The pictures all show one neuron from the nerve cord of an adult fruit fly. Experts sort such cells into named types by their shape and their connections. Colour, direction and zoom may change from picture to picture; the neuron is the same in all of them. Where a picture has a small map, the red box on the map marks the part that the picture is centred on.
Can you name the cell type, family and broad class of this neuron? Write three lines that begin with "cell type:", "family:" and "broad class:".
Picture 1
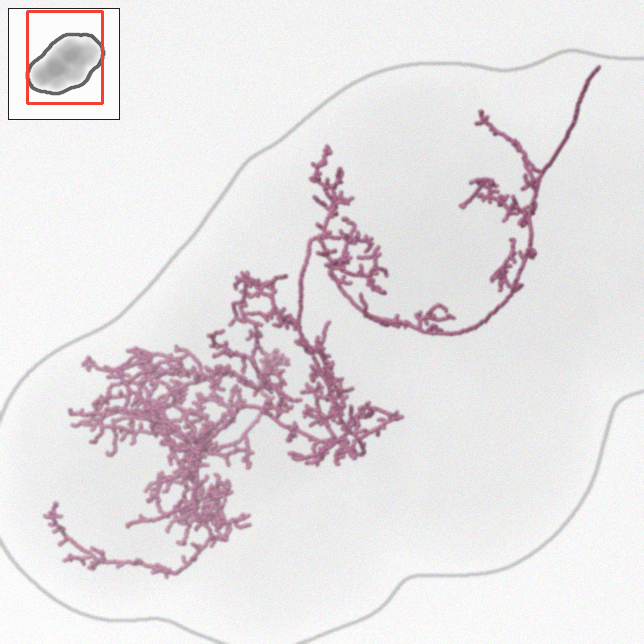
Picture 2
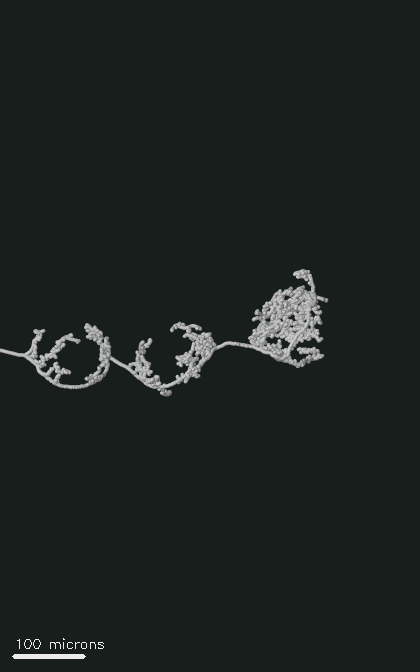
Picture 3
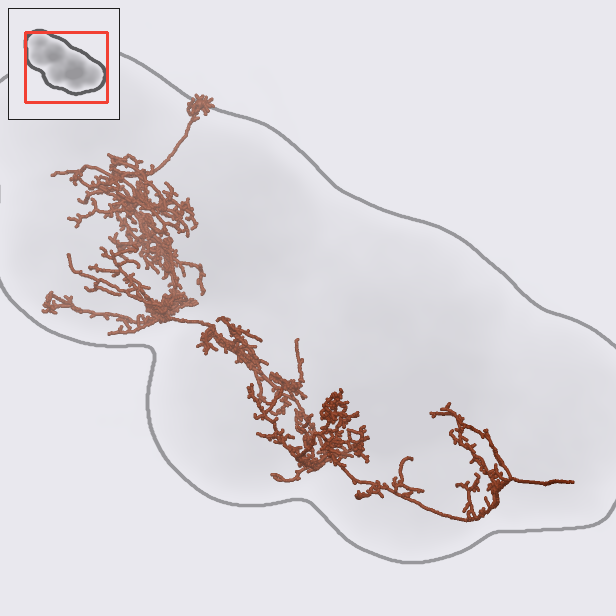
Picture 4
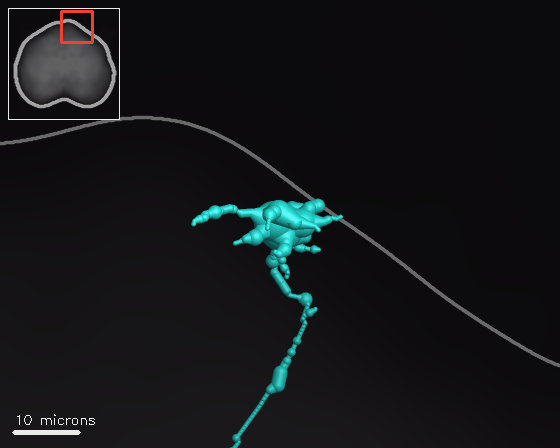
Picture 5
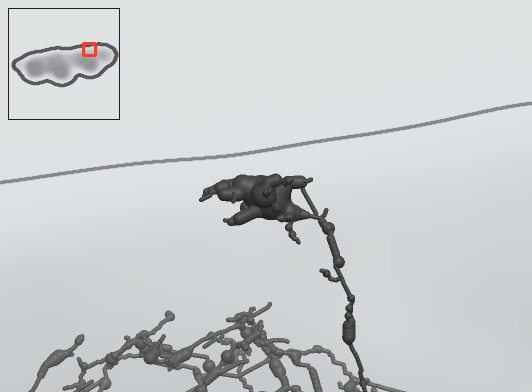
cell type: AN01A006
family: hemilineage 01A
broad class: ascending neuron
